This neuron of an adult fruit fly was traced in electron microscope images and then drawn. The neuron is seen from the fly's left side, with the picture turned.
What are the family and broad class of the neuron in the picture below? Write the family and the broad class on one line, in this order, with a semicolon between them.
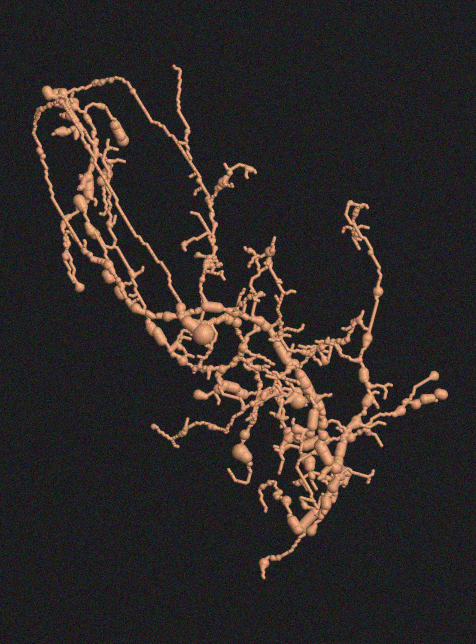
hemilineage 09A; nerve-cord intrinsic neuron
